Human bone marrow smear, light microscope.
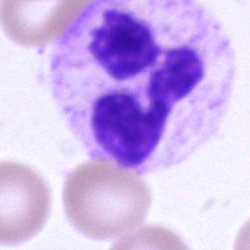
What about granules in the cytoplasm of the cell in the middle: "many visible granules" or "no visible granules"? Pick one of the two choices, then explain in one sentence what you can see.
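Many visible granules. Fine lilac granules are scattered through the cytoplasm.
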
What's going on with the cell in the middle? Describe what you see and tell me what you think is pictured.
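Roughly round and smooth: that is the outline I see here. The nuclear chromatin is dark purple and densely clumped. I find no vacuoles in the cytoplasm. My name for it is segmented neutrophil.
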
